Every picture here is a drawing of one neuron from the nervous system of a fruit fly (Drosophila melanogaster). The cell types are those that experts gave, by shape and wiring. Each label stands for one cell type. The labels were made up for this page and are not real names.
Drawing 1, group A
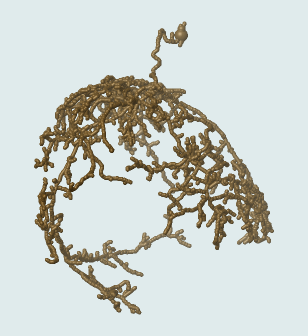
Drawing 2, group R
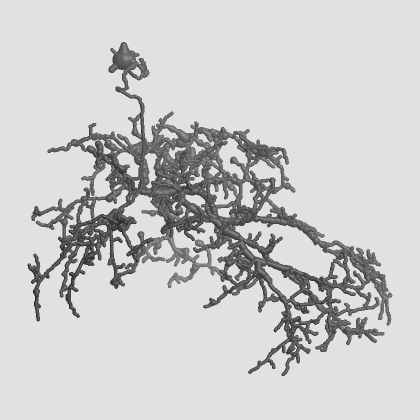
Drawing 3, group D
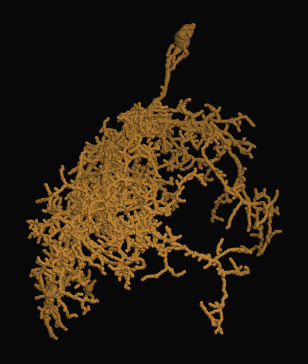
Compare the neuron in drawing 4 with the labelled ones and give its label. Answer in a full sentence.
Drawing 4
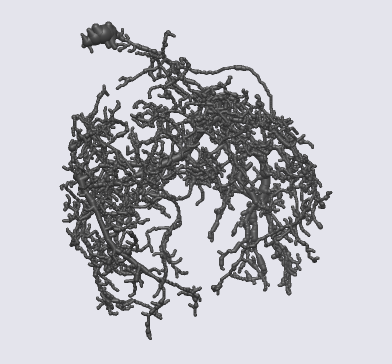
It belongs to group D.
